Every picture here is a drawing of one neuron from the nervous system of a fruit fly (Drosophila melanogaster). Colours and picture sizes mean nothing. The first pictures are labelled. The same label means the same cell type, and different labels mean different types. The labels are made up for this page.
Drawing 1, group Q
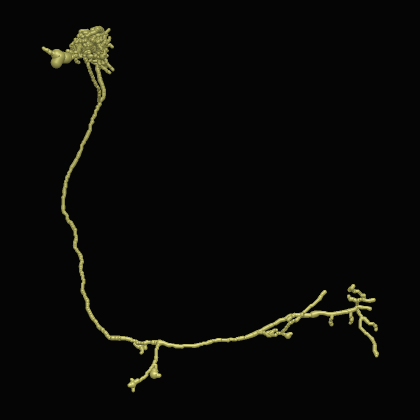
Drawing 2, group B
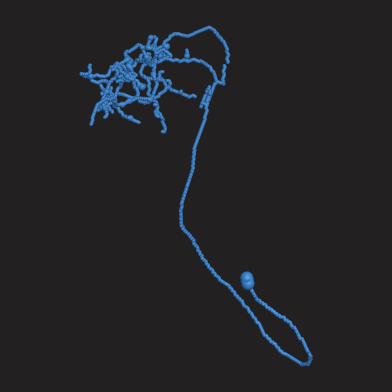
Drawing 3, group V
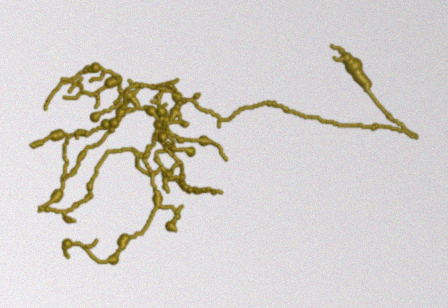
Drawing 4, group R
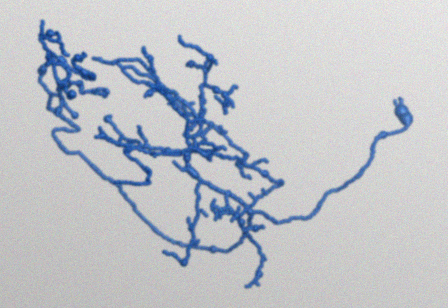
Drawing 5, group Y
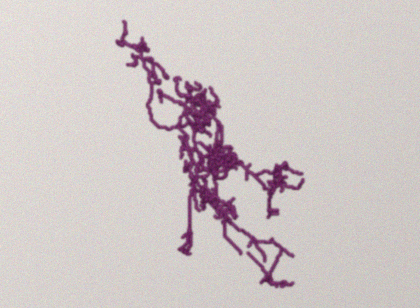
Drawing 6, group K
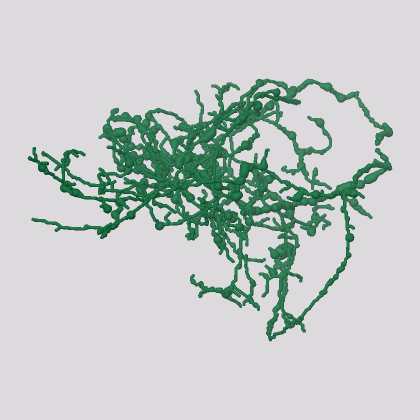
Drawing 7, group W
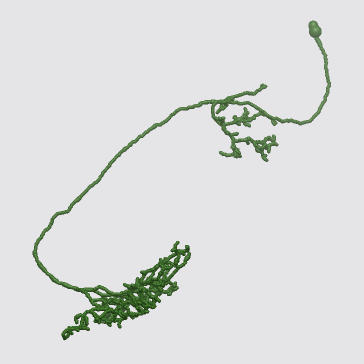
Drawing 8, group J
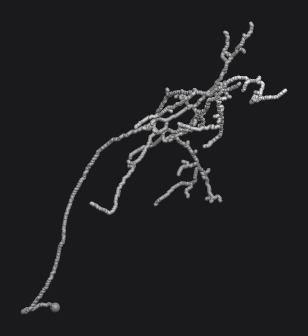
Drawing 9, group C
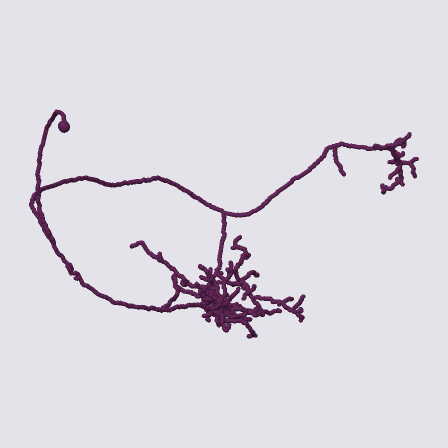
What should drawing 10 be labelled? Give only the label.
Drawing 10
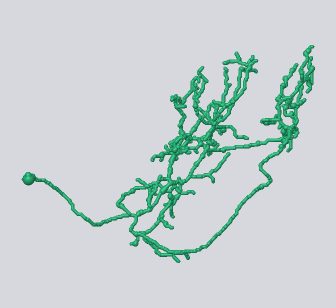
group R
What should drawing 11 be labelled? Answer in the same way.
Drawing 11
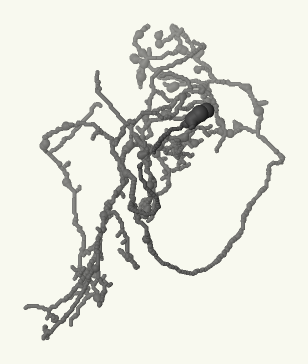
group R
